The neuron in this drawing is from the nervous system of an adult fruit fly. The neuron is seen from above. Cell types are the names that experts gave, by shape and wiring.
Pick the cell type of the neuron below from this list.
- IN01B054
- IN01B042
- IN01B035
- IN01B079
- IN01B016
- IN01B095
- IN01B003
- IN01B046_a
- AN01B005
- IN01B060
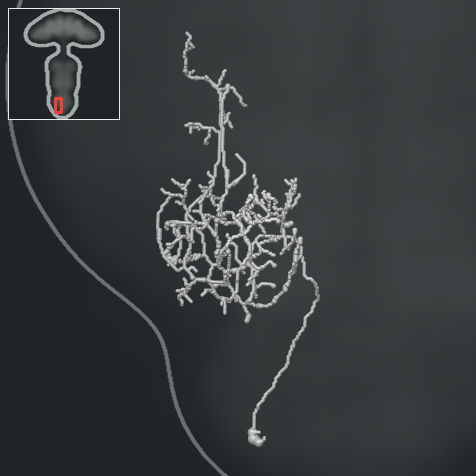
IN01B016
